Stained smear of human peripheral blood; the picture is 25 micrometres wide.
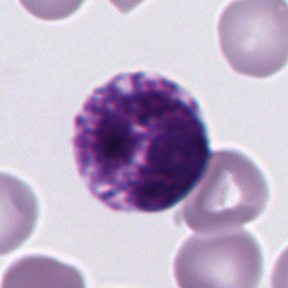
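Basophil, approximately 12 micrometres across, crowded with coarse dark purple granules. The granules overlie the nucleus and obscure its outline. The right half of the cell stains more densely and evenly dark than the left half. Near the upper and lower left edges, small pale pinkish gaps appear between the granules.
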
